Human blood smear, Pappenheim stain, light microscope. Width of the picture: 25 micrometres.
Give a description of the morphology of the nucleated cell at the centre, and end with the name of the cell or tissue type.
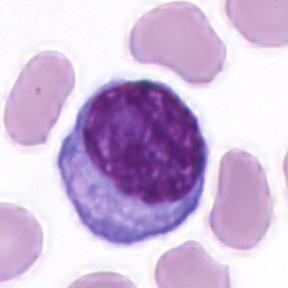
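The nucleus is a single undivided mass without lobes, and no distinct nucleolus is seen within it. The cytoplasm forms a crescent, widest at the lower left of the cell, and contains no coarse granules. This is a plasma cell.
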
